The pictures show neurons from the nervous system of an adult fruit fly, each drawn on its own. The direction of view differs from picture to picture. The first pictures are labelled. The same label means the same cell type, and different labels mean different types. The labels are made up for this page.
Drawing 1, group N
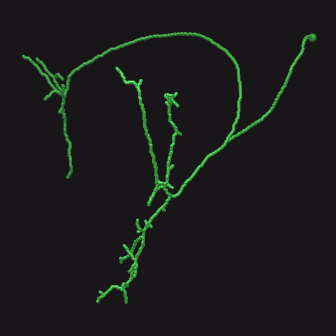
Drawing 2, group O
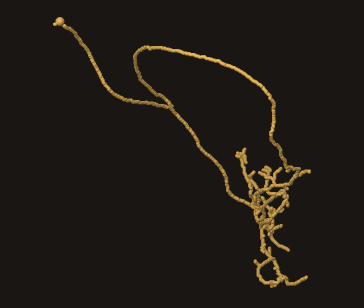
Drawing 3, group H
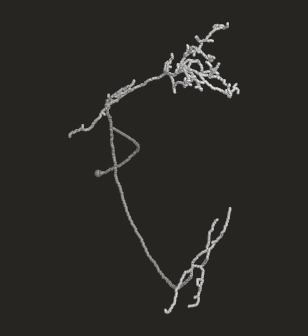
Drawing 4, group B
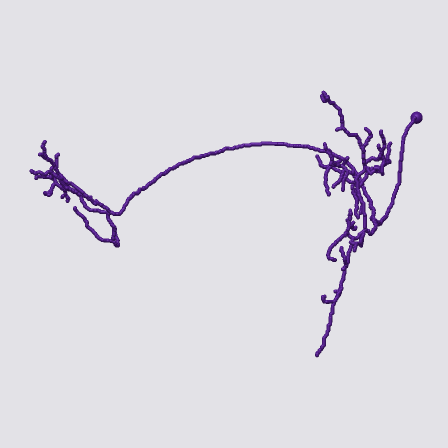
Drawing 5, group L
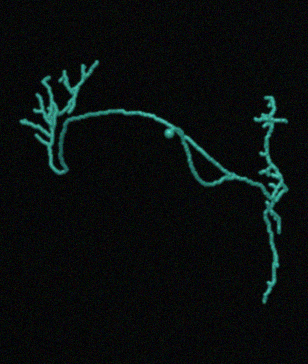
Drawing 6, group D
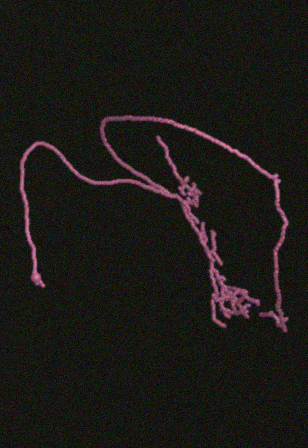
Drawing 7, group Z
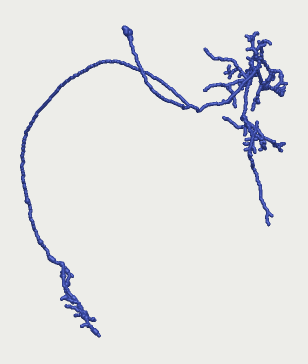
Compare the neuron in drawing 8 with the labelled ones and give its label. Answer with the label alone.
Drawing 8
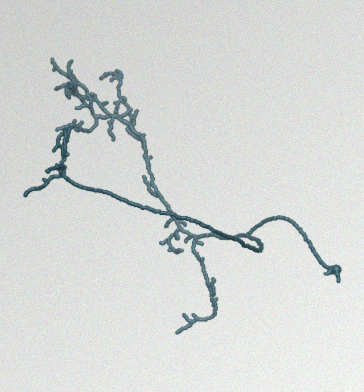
group H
